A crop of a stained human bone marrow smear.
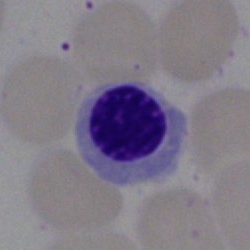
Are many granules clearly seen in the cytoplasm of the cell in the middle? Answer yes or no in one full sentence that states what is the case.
No, the cytoplasm of the cell shows no visible granules.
